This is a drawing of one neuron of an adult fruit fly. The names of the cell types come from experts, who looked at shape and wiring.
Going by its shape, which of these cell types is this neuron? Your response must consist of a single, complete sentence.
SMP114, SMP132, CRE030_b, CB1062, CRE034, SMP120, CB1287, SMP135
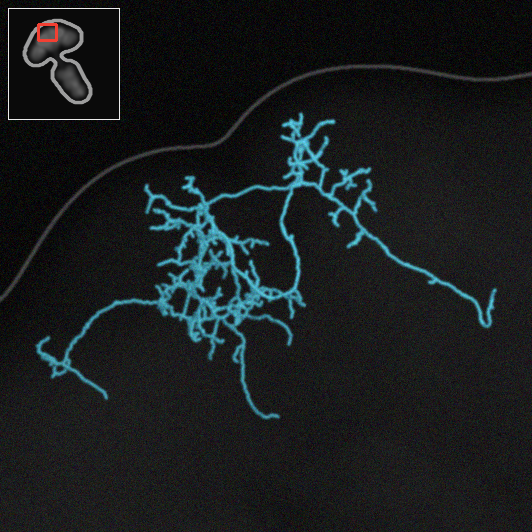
The neuron is of cell type SMP132.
